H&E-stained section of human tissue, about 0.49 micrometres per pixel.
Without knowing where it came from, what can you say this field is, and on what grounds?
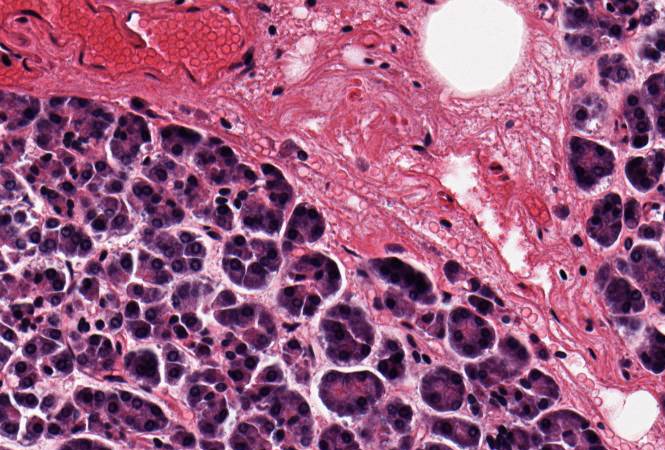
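This is exocrine pancreas: densely packed acini fill the lower left, bordered by a pink connective tissue band running from top left toward lower right. Each acinus is a small rounded cluster of pyramidal cells around a tiny or barely visible central lumen, and the nuclei are round and sit toward the cell base.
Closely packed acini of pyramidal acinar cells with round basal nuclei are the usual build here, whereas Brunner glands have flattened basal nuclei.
At the top left, a large vessel within the connective tissue is tightly packed with red erythrocytes.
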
